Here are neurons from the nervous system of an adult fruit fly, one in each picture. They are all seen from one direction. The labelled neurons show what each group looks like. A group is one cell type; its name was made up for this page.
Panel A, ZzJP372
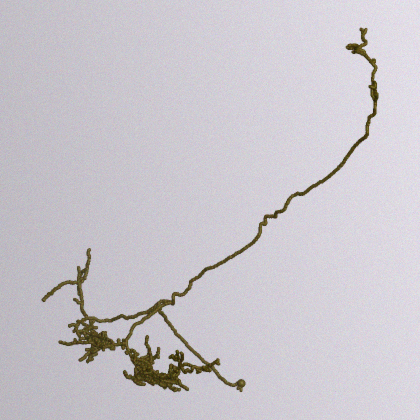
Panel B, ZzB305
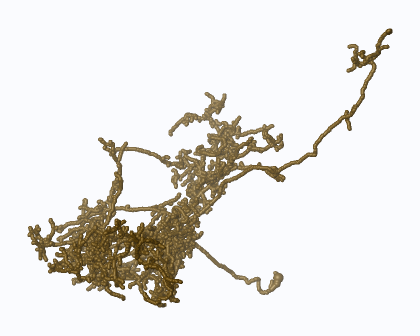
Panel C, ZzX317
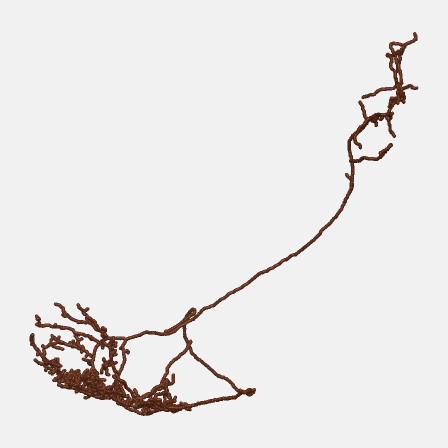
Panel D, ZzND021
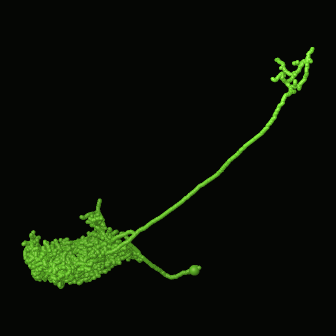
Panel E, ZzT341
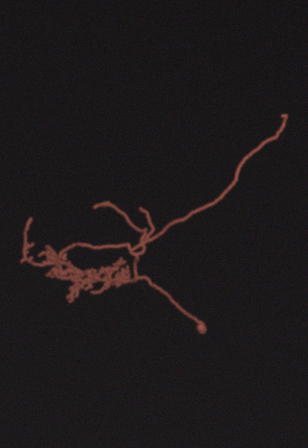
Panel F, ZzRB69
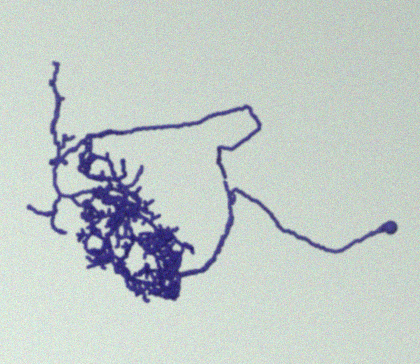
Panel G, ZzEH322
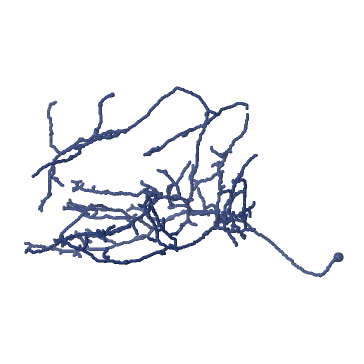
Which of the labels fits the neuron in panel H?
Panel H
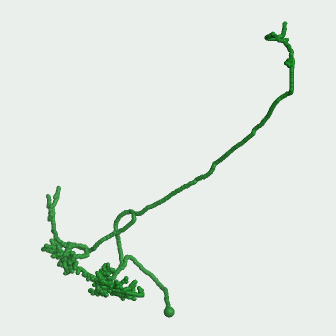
ZzJP372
